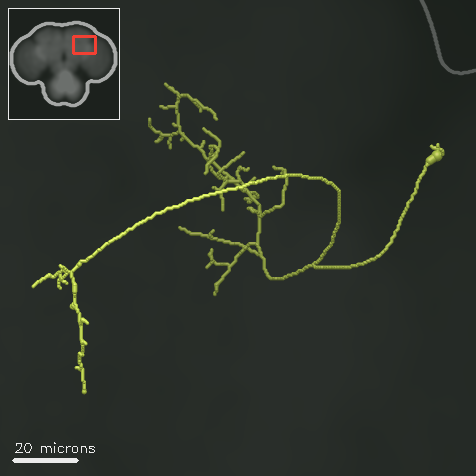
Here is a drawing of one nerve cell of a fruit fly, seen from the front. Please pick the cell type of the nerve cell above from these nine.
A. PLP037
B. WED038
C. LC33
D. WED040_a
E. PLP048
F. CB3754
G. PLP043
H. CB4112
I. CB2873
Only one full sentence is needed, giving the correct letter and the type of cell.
Option G, the cell type PLP043, describes the nerve cell.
